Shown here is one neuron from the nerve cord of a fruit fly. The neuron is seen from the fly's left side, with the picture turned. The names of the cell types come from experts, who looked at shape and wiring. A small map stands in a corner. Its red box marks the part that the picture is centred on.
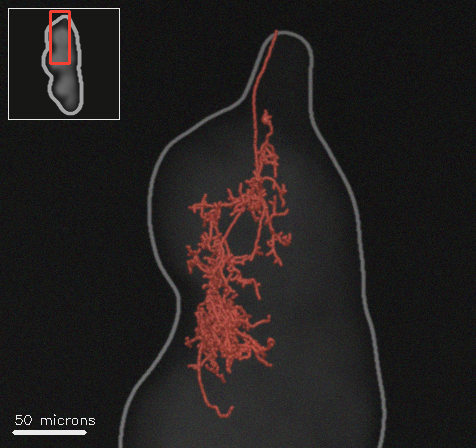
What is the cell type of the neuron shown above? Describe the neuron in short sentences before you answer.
From top to bottom in the picture it spans about 300 microns. Dozens of branch ends can be seen. Its broad class is ascending neuron. It is of cell type AN17B012.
